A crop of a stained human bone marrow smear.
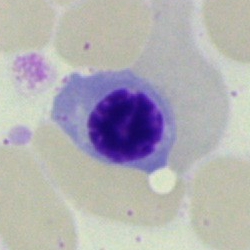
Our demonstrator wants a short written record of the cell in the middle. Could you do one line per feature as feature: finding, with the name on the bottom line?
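Chromatin: coarse, in dark clumps separated by paler strands
Nucleolus: none visible
Cytoplasm: a paler zone just left of the nucleus
Granules: none in the cytoplasm
Name: erythroblast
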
